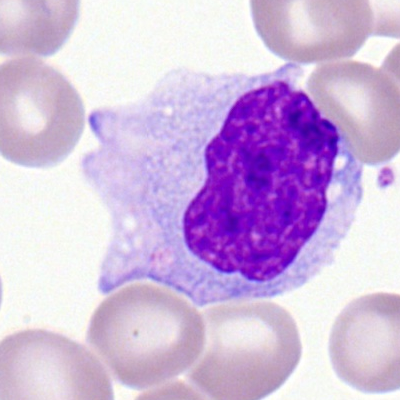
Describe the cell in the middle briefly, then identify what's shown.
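Toward the right side of the cell sits the nucleus. Its chromatin is purple and patchy, with darker clumps separated by paler gaps. The cytoplasm has a fine, dusty texture and lacks coarse dark granules. A few small clear vacuoles are present in the cytoplasm. The cell is a monocyte.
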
